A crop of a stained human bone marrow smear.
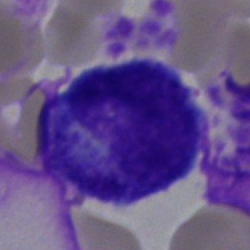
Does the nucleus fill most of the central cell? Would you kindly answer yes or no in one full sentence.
Yes, its nucleus fills most of the cell.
